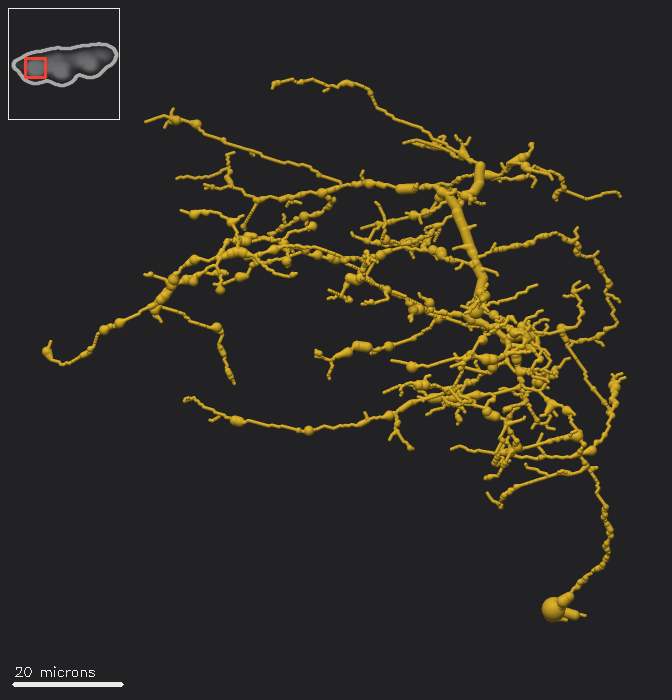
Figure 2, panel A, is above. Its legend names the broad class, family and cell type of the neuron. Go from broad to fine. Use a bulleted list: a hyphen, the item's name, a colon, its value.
- broad class: nerve-cord intrinsic neuron
- family: hemilineage 04B
- cell type: IN04B059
